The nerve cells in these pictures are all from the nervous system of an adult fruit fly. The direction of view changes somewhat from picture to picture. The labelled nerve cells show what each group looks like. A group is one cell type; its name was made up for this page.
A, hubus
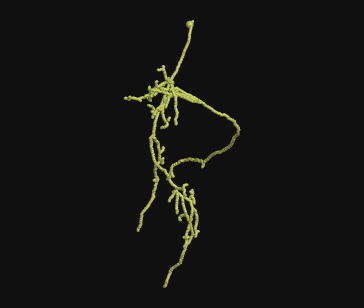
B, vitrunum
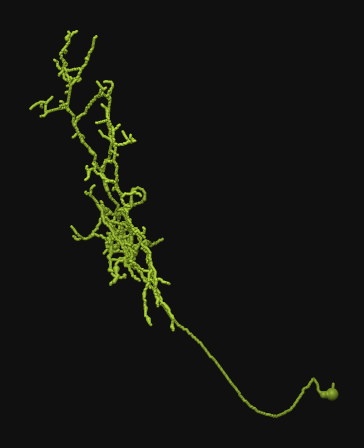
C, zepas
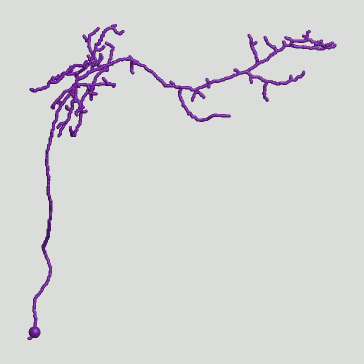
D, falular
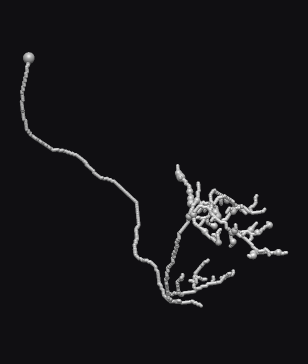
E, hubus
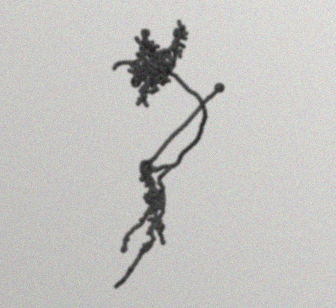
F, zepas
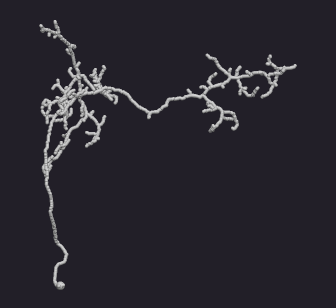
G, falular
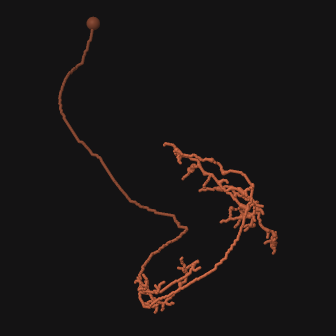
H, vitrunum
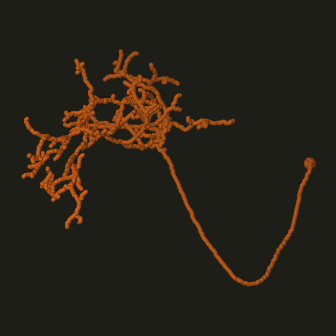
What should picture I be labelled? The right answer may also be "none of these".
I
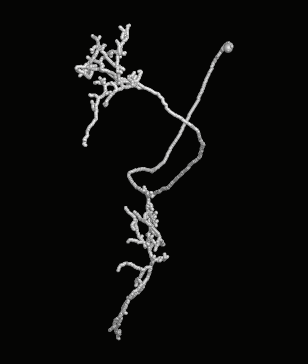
hubus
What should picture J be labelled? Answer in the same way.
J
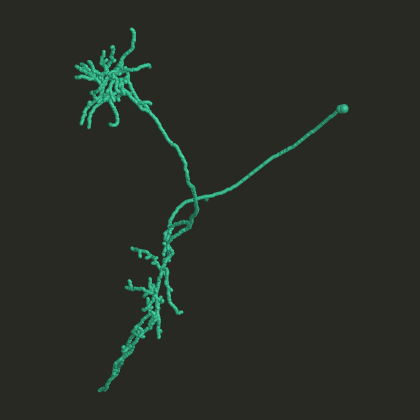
hubus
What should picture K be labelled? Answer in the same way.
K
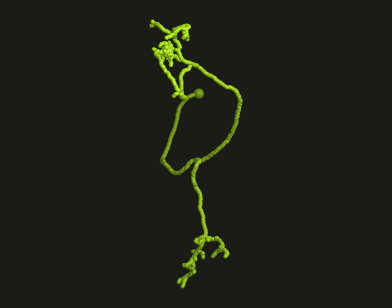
none of these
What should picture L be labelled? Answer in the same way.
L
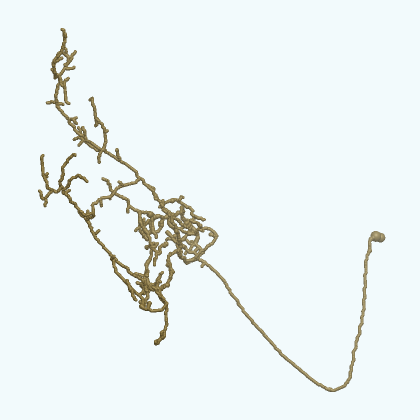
vitrunum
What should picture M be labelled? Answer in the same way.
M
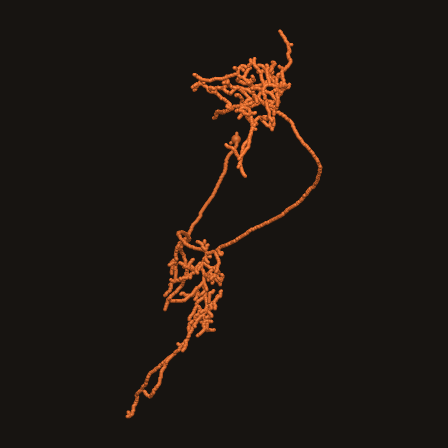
hubus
